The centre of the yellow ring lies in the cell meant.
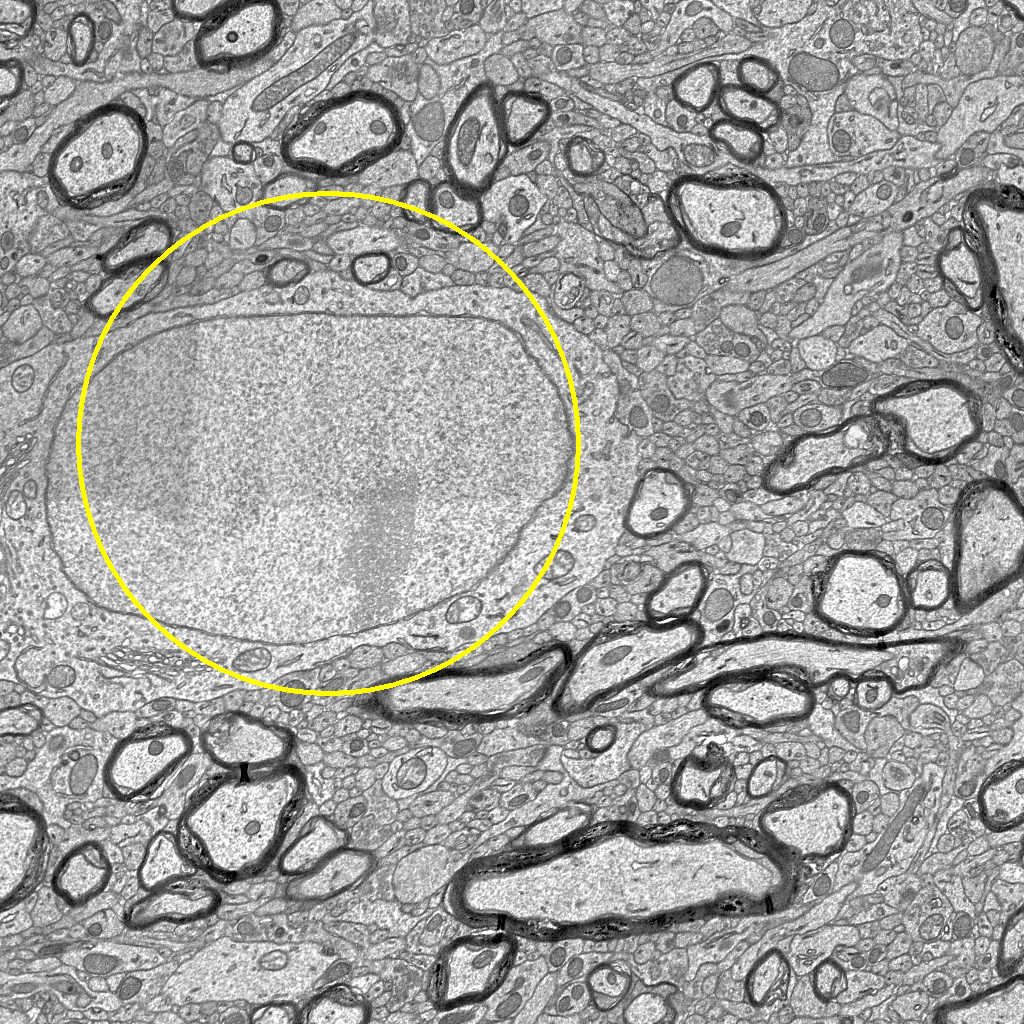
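Excitatory neuron. First, the nucleus is a large oval, clearly wider than it is tall, with its whole outline within this plane. Next, the nuclear envelope runs smoothly, without deep folds or indentations. Last, the chromatin is pale and finely granular, with no dense clumps along the envelope.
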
